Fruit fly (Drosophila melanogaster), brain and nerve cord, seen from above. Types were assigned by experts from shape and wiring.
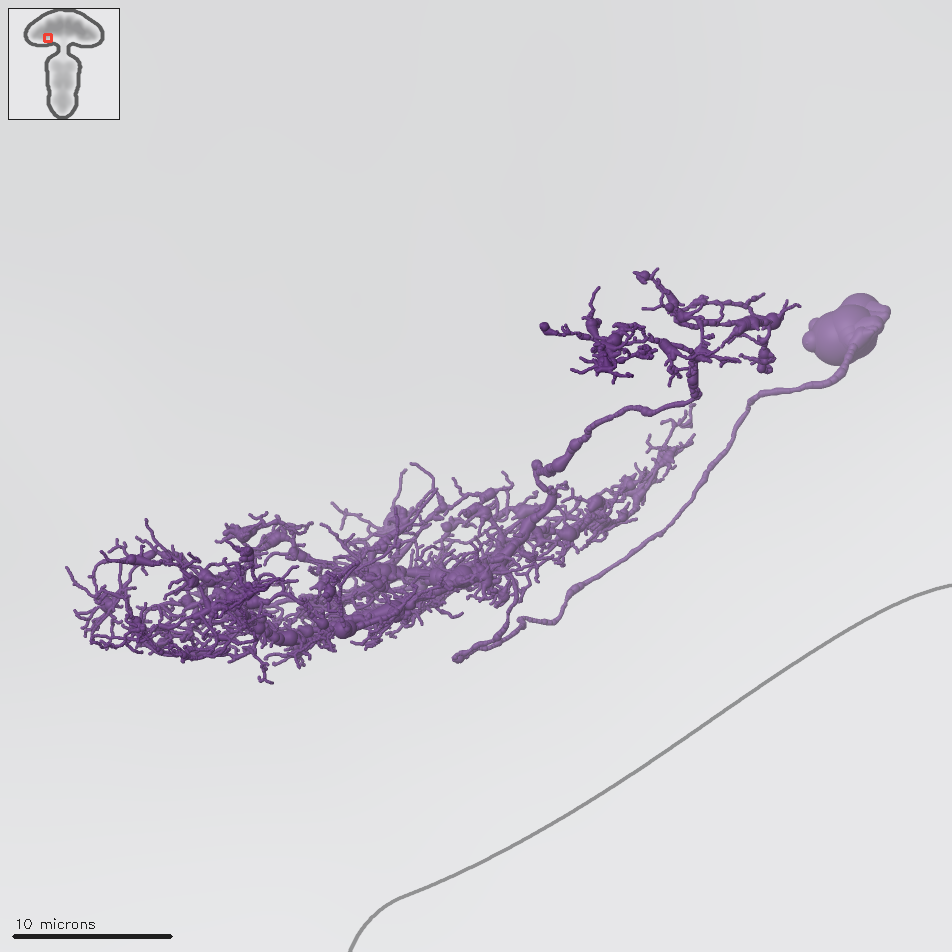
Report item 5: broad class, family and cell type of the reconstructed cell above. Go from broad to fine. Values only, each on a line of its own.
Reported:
optic-lobe intrinsic neuron
Tlp
Tlp13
